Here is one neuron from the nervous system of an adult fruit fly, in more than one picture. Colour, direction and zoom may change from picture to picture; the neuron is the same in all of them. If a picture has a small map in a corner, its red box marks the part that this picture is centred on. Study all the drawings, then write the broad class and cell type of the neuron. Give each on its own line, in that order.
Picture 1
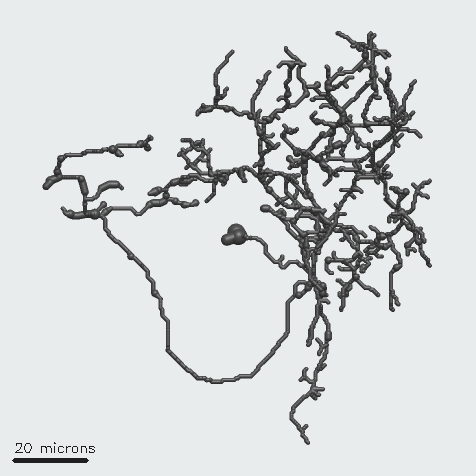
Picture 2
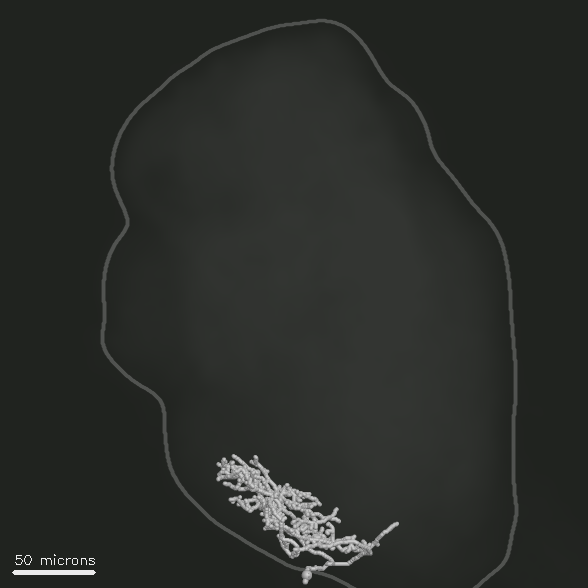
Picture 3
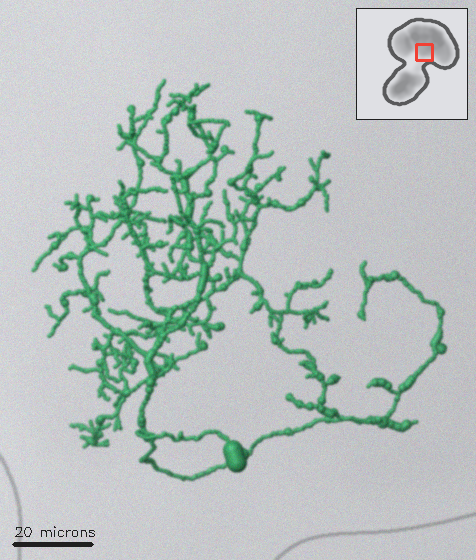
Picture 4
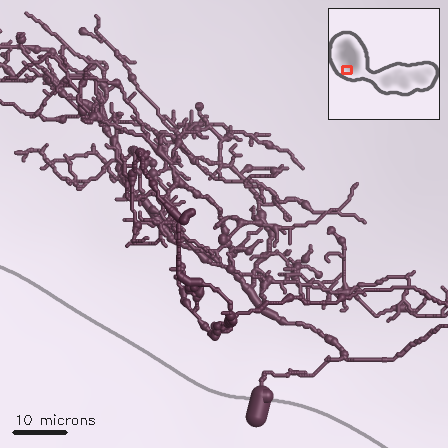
central-brain intrinsic neuron
GNG247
